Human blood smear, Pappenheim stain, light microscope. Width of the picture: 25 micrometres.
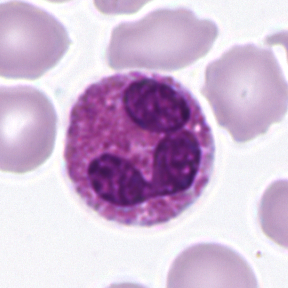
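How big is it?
About 13 micrometres across, with a round, smooth outline.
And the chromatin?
Dark purple, coarsely clumped.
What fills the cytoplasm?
Pink to reddish granules, in plentiful pinkish-purple cytoplasm.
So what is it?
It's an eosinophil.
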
